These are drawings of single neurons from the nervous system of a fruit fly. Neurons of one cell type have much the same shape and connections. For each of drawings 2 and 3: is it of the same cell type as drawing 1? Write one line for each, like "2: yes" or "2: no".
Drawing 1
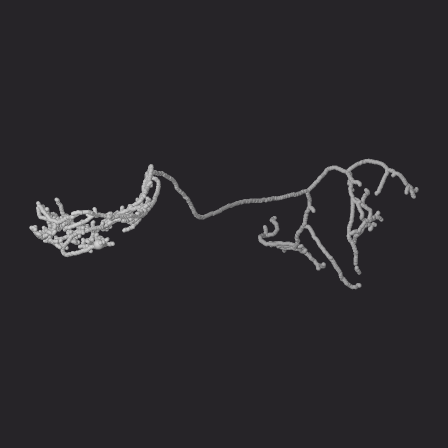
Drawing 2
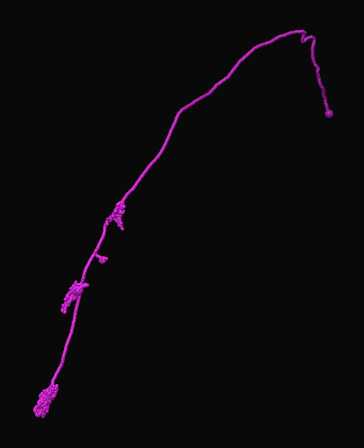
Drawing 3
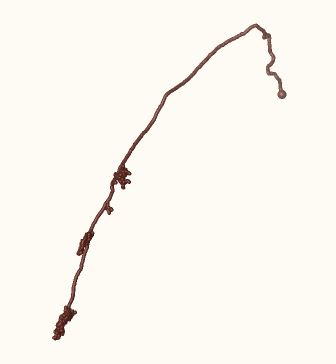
2: no
3: no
